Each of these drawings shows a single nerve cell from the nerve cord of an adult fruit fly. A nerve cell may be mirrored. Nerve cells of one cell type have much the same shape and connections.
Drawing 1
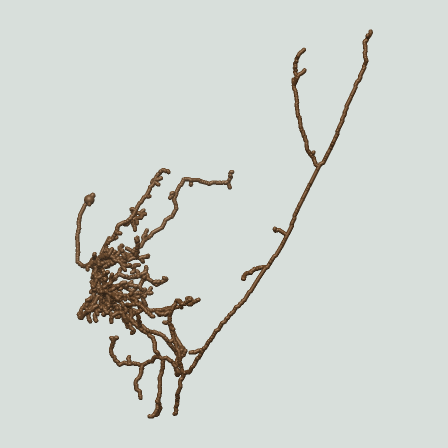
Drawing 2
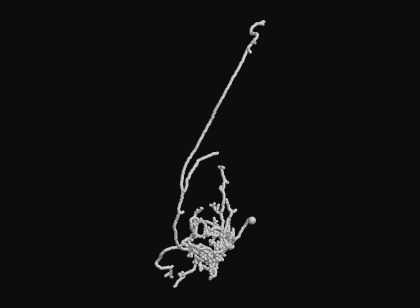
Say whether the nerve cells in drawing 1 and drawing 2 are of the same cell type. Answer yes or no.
yes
